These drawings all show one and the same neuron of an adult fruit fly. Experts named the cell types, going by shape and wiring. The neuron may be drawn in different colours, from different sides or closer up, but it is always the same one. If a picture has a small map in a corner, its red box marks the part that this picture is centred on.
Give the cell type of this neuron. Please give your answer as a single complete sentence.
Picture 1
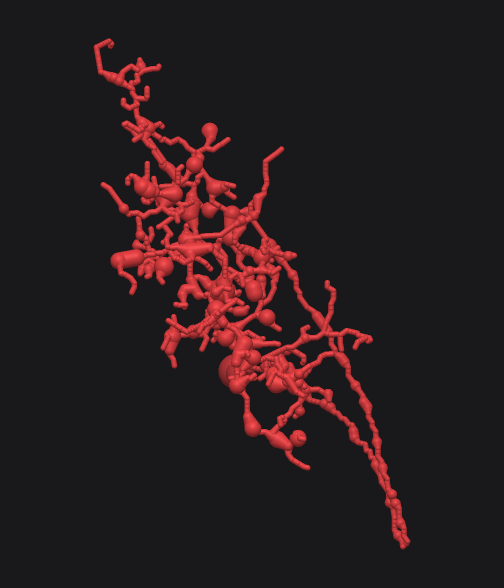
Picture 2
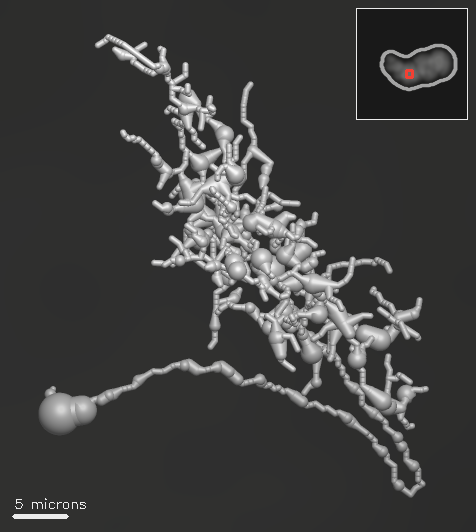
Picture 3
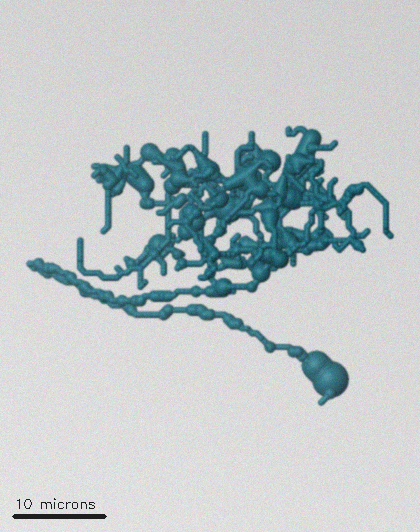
What this neuron is, by cell type, is LPi3a.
